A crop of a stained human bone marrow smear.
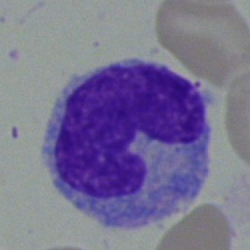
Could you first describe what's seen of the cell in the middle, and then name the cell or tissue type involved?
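The nucleus lies toward the upper left of the cell, its chromatin stained a dense dark purple. Pale greyish-blue cytoplasm is widest at the lower right. Fine, faint lilac granules are scattered through it. It is a monocyte.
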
